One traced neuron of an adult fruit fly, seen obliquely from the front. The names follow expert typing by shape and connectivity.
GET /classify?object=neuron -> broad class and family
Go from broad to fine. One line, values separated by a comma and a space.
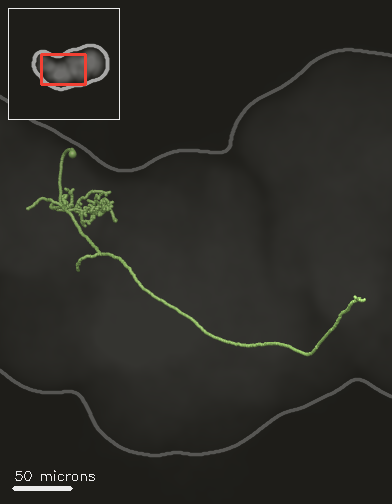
ascending neuron, hemilineage 19B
